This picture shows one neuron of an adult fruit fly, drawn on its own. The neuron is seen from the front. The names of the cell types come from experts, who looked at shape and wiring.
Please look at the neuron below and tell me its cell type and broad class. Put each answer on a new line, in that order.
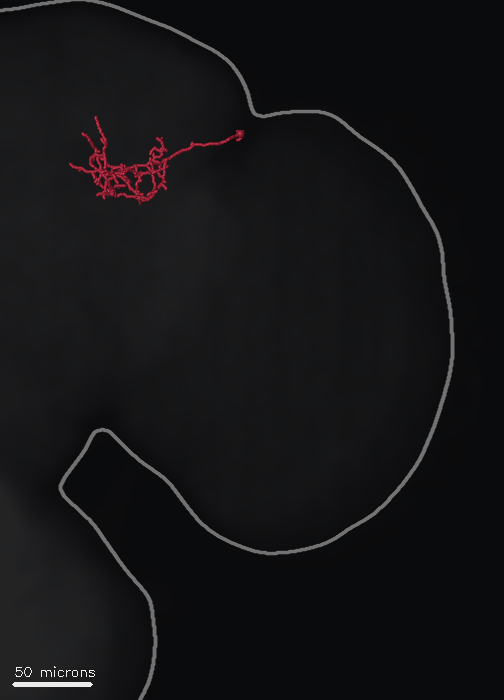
PLP120
central-brain intrinsic neuron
